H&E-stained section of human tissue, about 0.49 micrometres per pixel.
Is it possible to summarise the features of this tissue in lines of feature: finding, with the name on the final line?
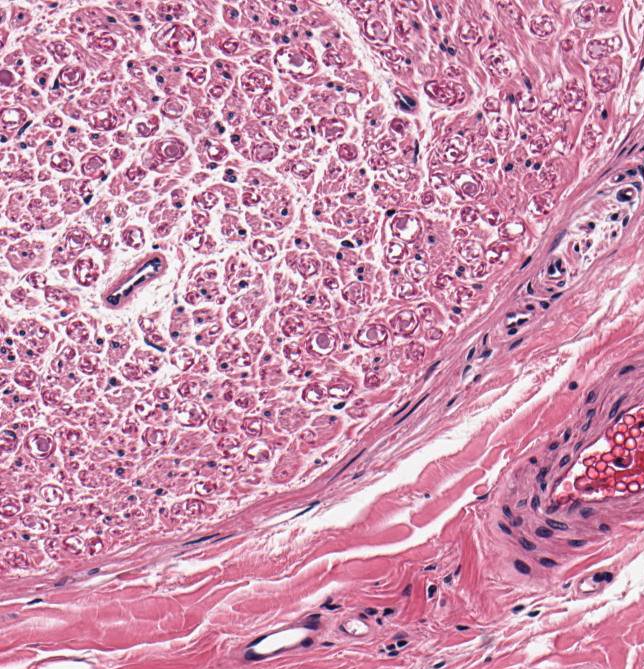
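Bundle: large, rounded, closely packed fibres filling the upper left two-thirds
Fibres: cut across as small round profiles
Profiles: many with a central dot inside a pale ring
Nuclei: small, dark, sparsely scattered between the fibres
Name: tibial nerve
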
